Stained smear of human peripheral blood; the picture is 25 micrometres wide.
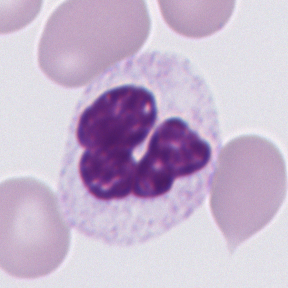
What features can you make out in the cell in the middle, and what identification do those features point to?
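No nucleoli are visible in the nucleus. A wide rim of pale pinkish-lilac cytoplasm surrounds it, with fine lilac granules scattered throughout and no vacuoles. This is a segmented neutrophil.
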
